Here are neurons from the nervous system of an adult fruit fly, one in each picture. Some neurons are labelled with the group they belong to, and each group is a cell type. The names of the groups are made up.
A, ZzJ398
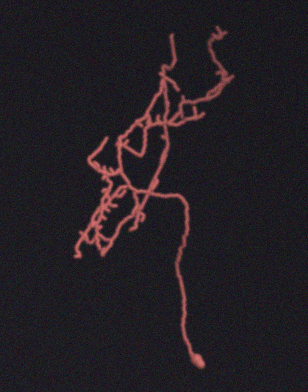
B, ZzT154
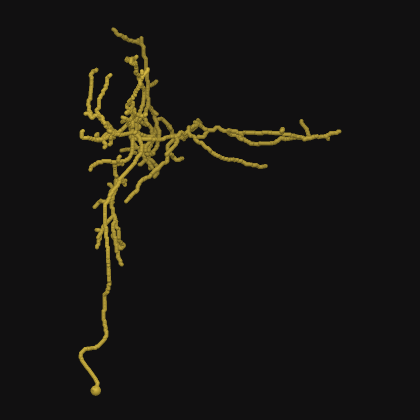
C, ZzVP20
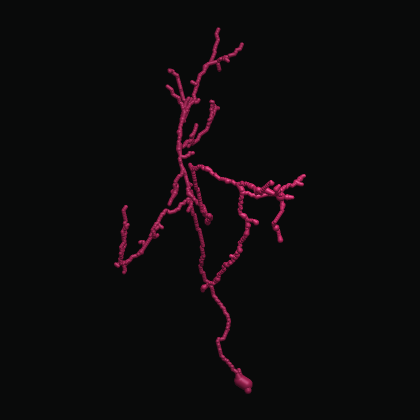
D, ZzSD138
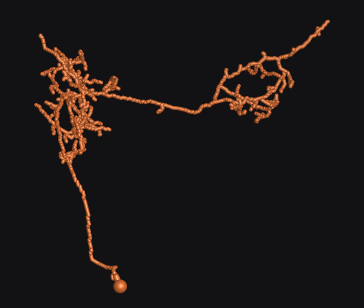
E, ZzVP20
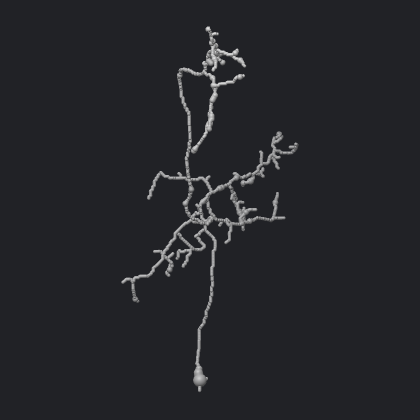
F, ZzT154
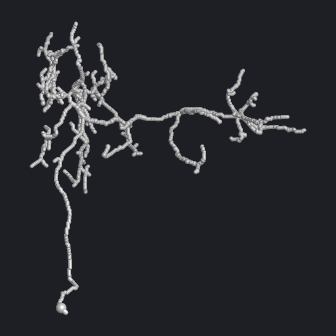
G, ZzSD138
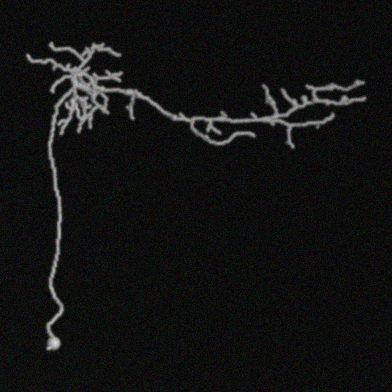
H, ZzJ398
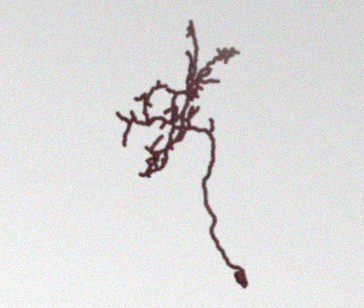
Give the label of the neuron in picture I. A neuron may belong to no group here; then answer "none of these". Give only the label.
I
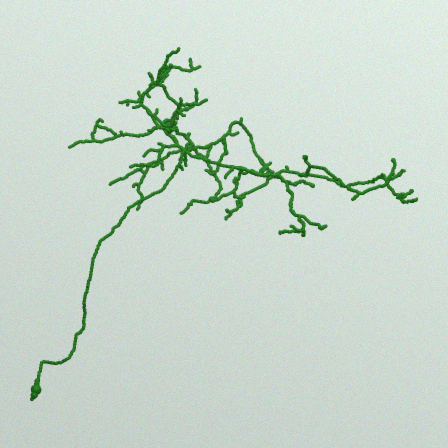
ZzT154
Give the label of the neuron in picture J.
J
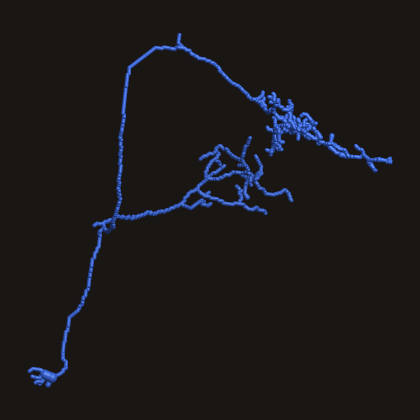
none of these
